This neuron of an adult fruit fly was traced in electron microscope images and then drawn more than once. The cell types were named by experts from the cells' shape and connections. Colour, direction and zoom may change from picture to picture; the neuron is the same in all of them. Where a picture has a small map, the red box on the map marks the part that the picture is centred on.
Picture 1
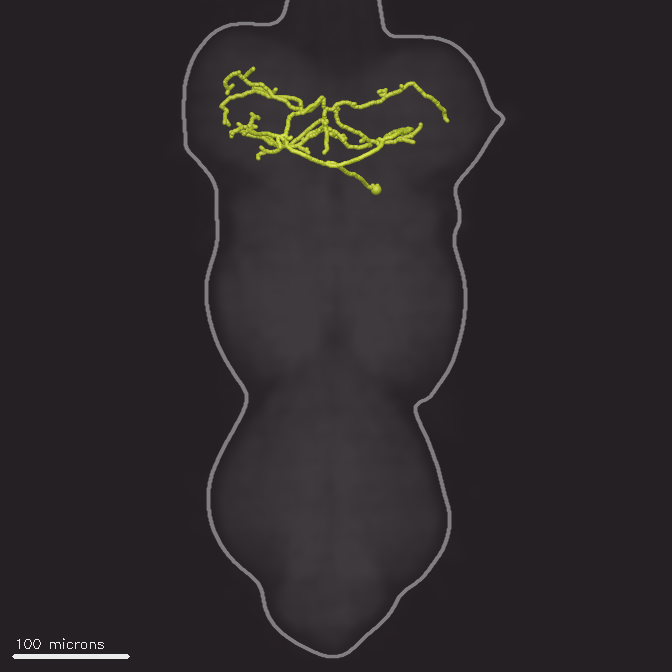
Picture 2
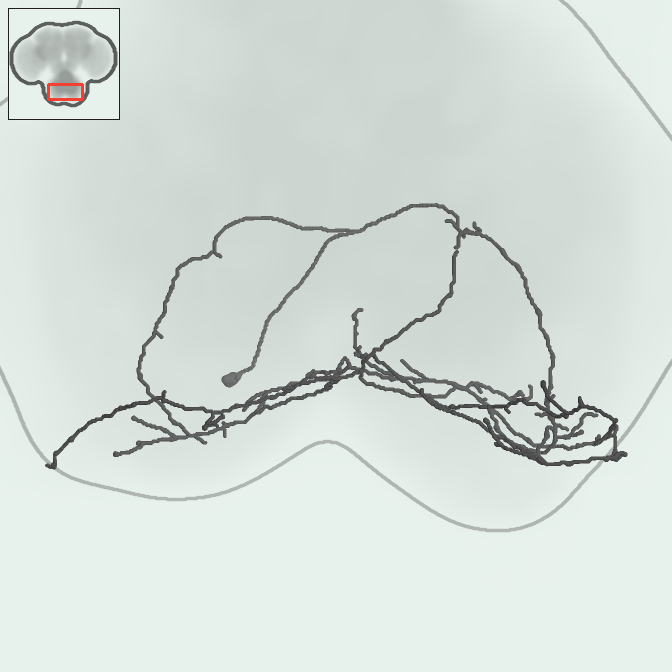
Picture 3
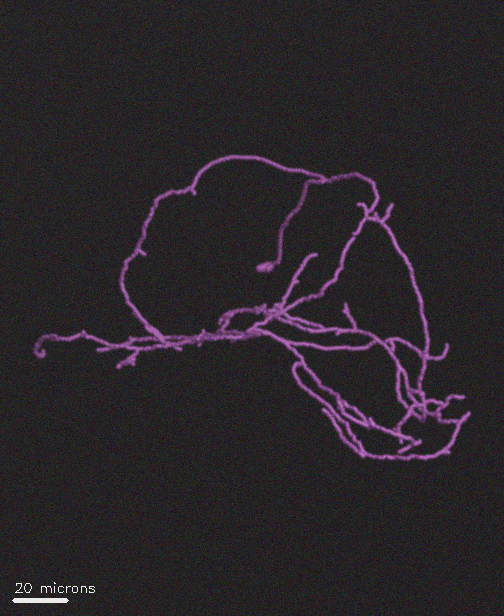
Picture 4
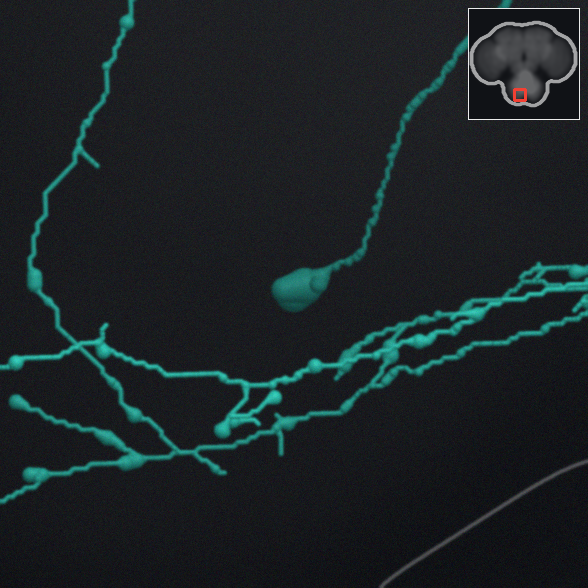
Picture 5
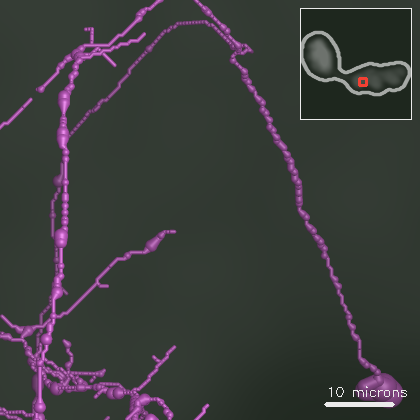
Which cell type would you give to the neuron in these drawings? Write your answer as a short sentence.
The cell type is IN12B029.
